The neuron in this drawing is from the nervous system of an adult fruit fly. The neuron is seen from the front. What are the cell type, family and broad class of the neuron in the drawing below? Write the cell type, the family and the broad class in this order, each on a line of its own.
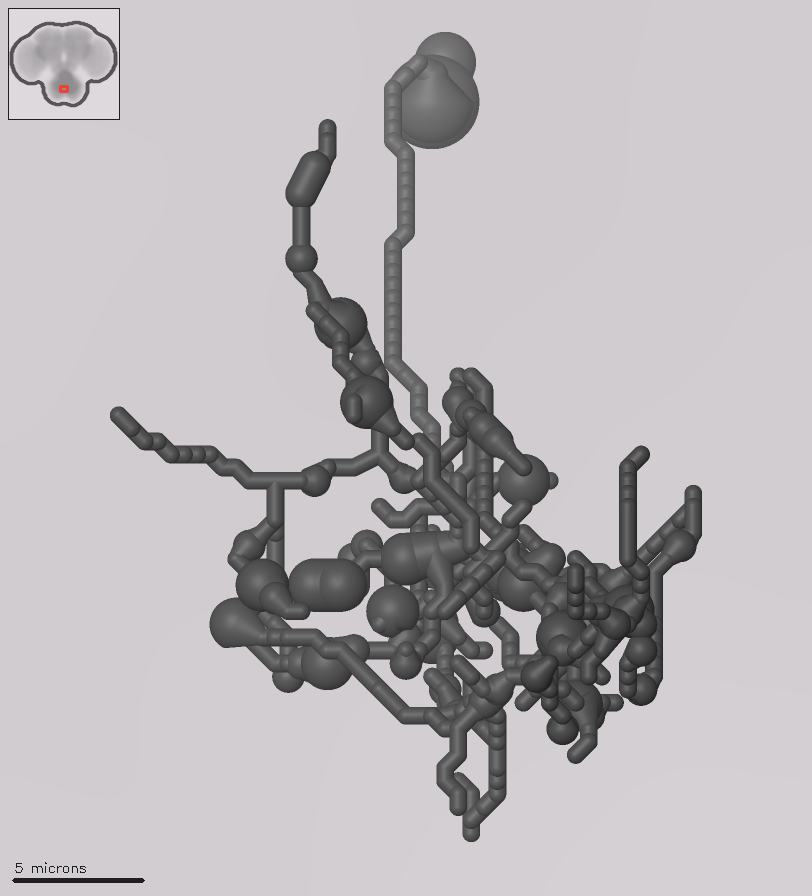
IN01B100
hemilineage 01B
nerve-cord intrinsic neuron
